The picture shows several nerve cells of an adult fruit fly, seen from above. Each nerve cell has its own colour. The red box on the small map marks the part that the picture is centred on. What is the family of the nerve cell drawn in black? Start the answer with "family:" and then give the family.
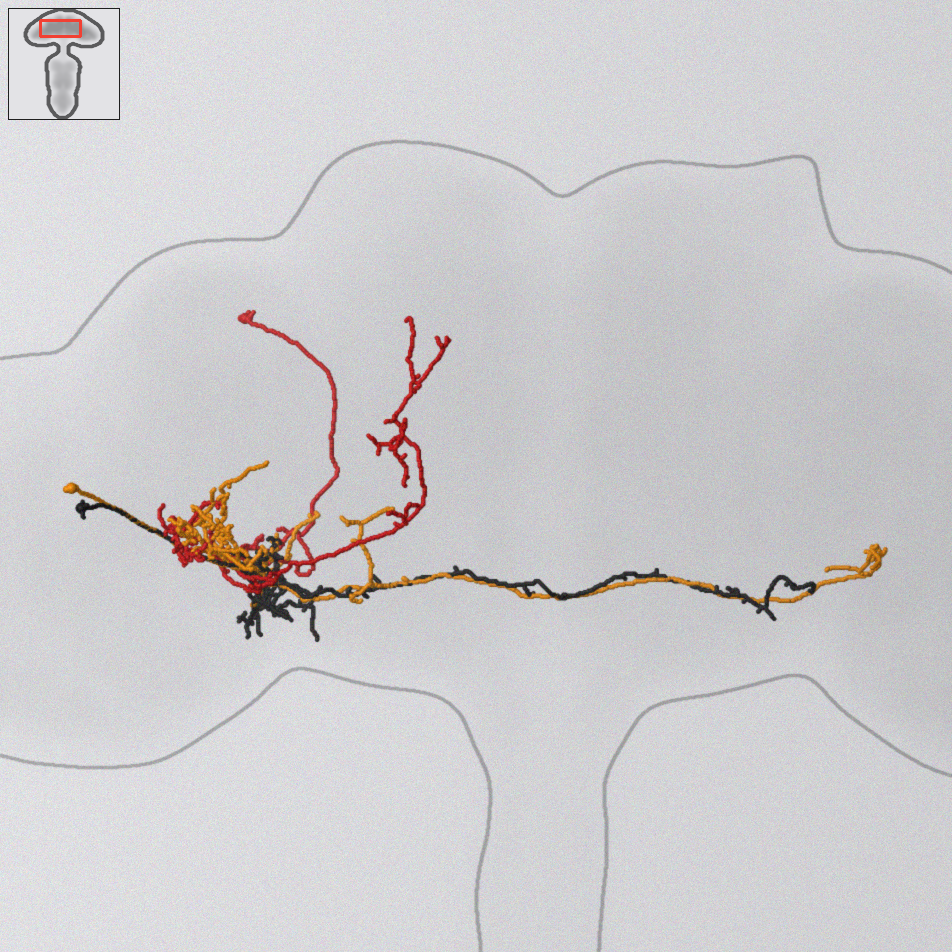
family: hemilineage LHl4_posterior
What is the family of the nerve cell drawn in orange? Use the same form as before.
family: hemilineage LHl4_posterior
